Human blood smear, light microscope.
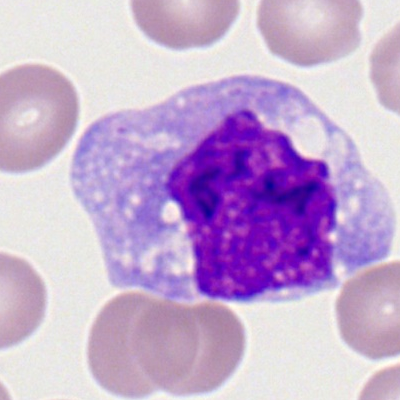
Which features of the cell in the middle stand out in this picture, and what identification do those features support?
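Look first at the outline: it is irregular, with several blunt, angular bulges. The nucleus lies toward the right side and has an irregular, folded contour with indentations. The cytoplasm is a pale grey-blue. It is a monocyte.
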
